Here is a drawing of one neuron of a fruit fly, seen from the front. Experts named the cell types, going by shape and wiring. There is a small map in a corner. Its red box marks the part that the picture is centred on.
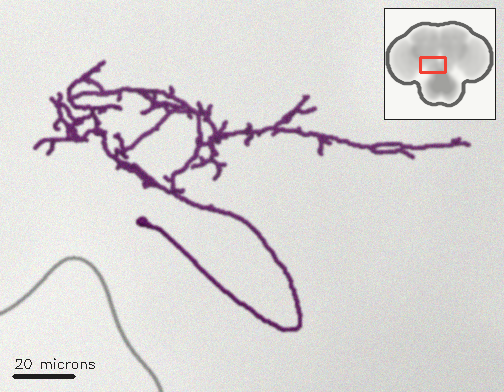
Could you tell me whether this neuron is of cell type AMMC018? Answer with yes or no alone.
yes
